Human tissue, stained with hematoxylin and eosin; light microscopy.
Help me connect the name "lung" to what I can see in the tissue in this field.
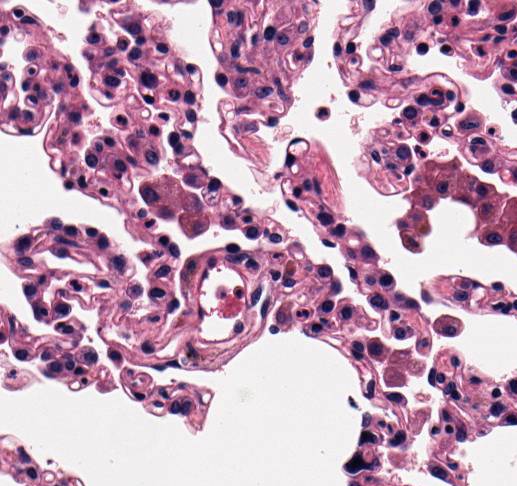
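Thin, branching tissue strands separate wide open white spaces throughout, as expected of lung.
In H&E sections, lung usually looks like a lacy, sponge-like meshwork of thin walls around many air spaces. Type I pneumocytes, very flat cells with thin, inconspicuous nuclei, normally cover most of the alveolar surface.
The strands here instead have a single layer of plump, rounded cells whose dark nuclei bulge into the spaces. Large cells with abundant granular pink cytoplasm cluster loosely in the spaces, clearest at the right edge just above the middle.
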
